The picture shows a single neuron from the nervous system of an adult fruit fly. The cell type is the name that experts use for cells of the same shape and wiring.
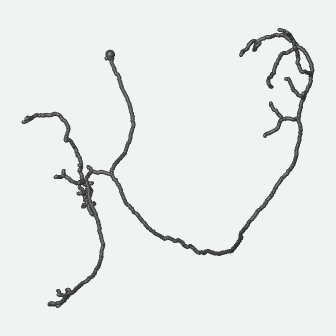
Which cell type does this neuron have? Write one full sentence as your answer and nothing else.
In terms of cell type, the neuron is VM6_lvPN.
